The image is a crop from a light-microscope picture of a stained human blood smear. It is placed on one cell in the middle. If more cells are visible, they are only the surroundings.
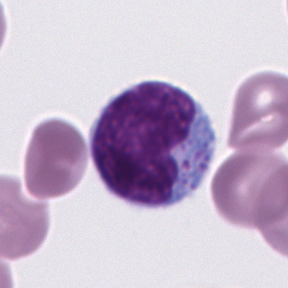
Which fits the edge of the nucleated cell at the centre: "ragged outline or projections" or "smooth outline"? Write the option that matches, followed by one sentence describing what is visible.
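Smooth outline. The cell outline is round and smooth.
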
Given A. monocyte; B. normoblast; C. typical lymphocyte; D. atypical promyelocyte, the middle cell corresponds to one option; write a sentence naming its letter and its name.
The cell placed in the middle is a typical lymphocyte; option C is correct.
